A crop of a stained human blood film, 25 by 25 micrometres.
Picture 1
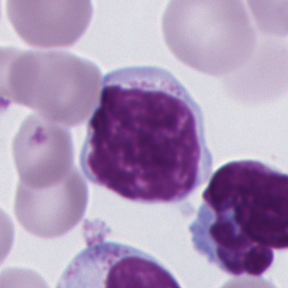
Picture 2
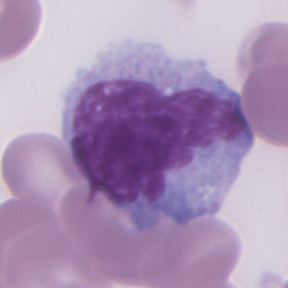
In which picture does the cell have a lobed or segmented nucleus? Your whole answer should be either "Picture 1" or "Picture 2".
Picture 2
